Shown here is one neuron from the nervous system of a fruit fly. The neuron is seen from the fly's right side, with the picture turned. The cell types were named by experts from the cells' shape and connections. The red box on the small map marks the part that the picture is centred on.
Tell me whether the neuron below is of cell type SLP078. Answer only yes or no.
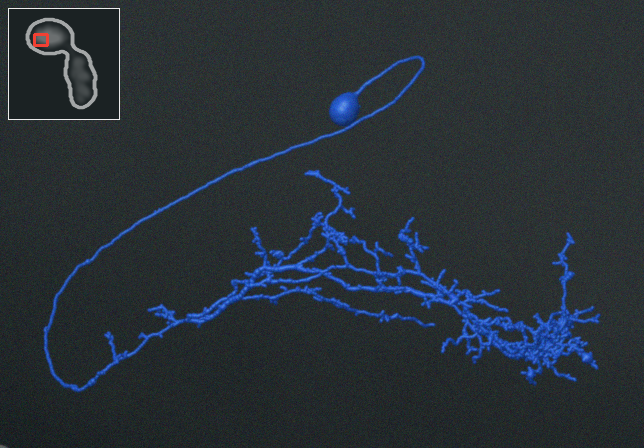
no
